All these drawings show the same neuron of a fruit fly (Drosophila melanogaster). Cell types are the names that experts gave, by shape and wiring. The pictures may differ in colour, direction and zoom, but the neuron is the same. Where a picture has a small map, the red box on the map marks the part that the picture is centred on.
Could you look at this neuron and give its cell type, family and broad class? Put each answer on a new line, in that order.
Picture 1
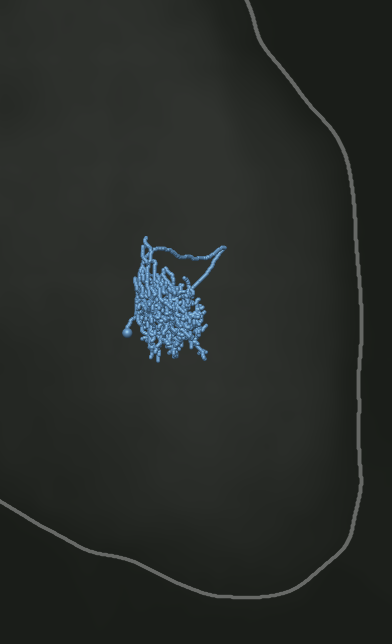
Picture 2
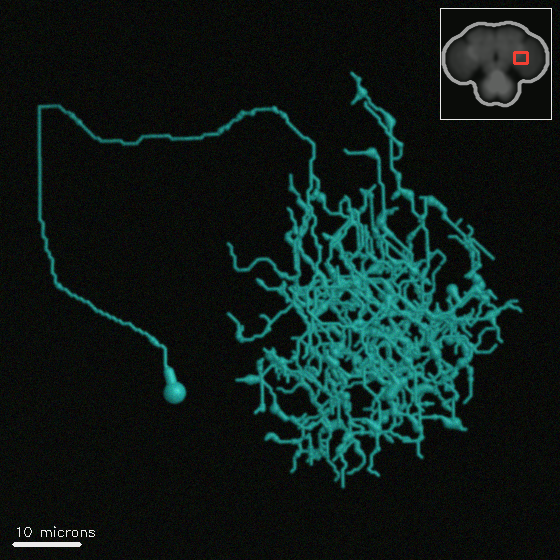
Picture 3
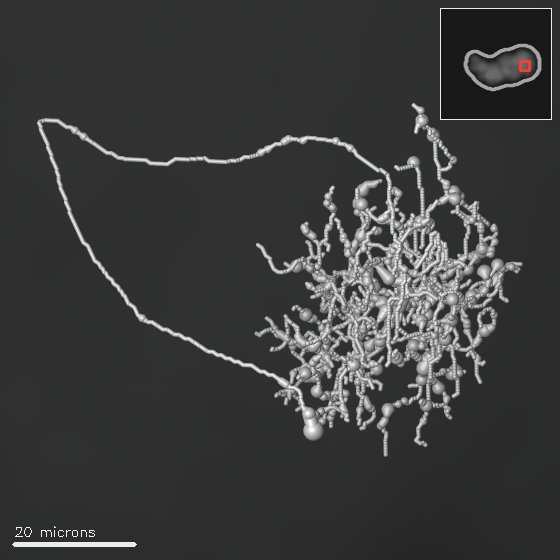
Li20
Li
optic-lobe intrinsic neuron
